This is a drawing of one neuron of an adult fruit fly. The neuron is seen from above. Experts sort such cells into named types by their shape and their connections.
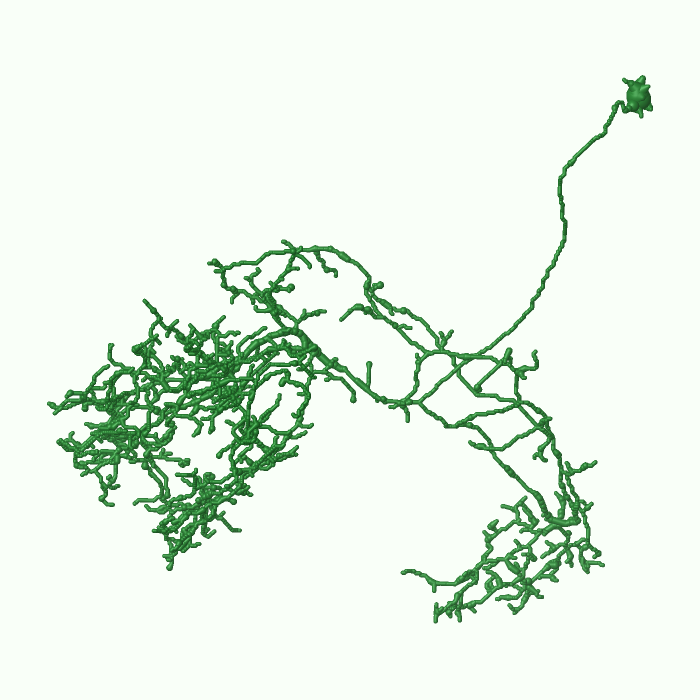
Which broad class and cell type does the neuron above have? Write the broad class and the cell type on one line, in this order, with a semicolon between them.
central-brain intrinsic neuron; SLP216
